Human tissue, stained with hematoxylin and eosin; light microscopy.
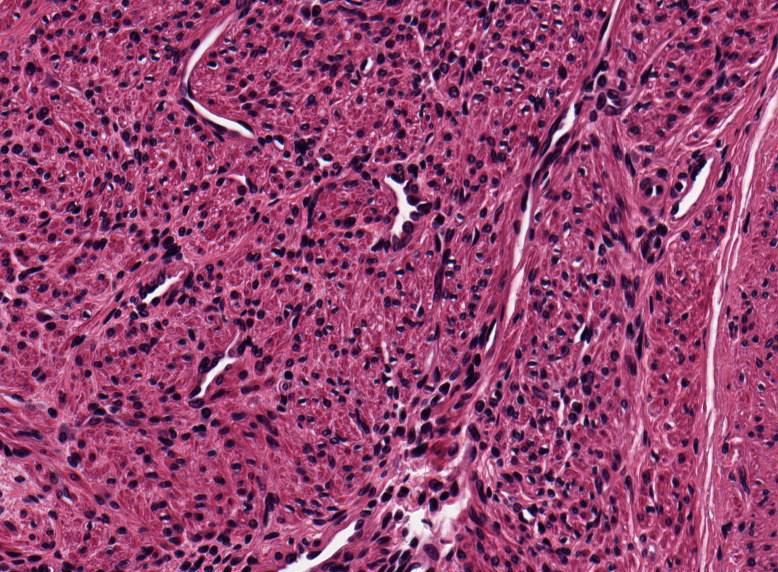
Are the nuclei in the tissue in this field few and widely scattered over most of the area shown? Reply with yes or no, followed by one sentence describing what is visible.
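No. Densely packed spindle and ovoid cells fill the whole field without any glands or epithelium.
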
